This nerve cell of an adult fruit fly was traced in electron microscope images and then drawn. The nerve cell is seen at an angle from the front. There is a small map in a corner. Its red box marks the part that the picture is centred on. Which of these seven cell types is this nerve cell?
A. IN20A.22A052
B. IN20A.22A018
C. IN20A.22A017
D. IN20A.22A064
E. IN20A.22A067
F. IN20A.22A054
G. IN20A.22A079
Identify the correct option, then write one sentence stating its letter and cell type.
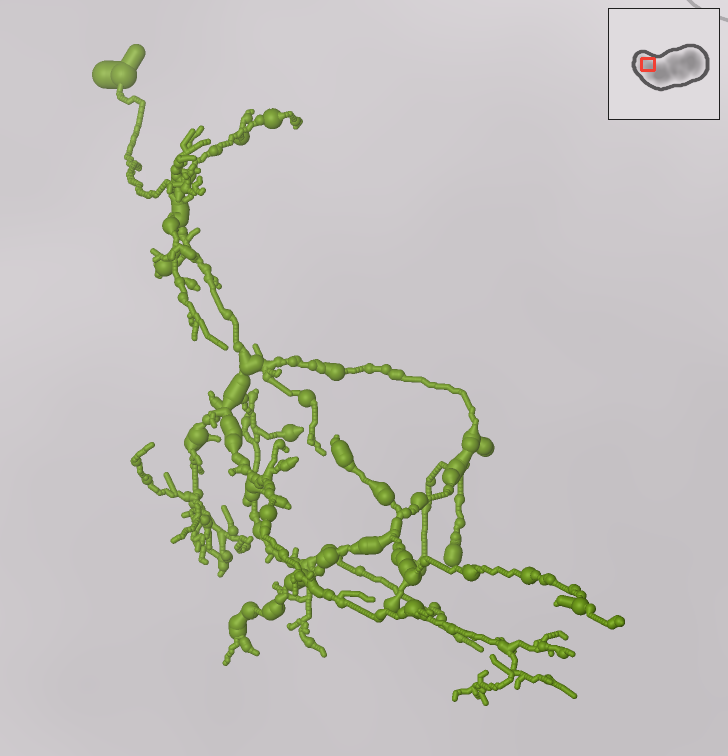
Option G, which reads IN20A.22A079, is the cell type of the nerve cell.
